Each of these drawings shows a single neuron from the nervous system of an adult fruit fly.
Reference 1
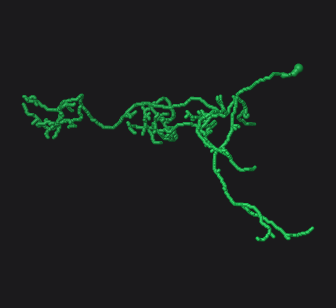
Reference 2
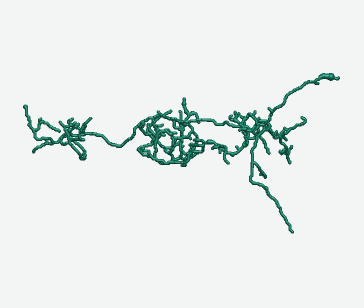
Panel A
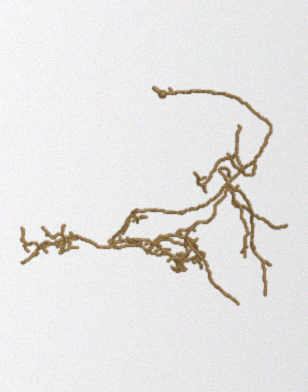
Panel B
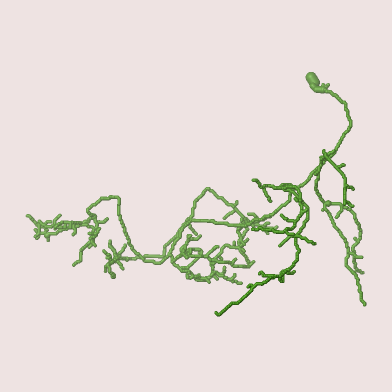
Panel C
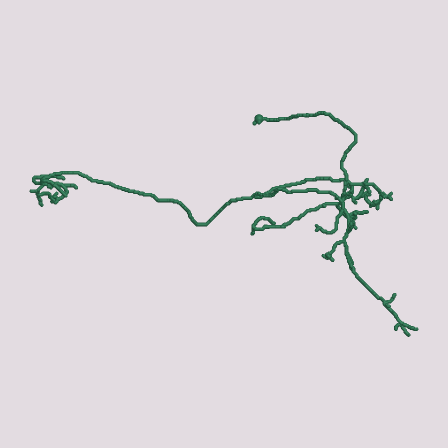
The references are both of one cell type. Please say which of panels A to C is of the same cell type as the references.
B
